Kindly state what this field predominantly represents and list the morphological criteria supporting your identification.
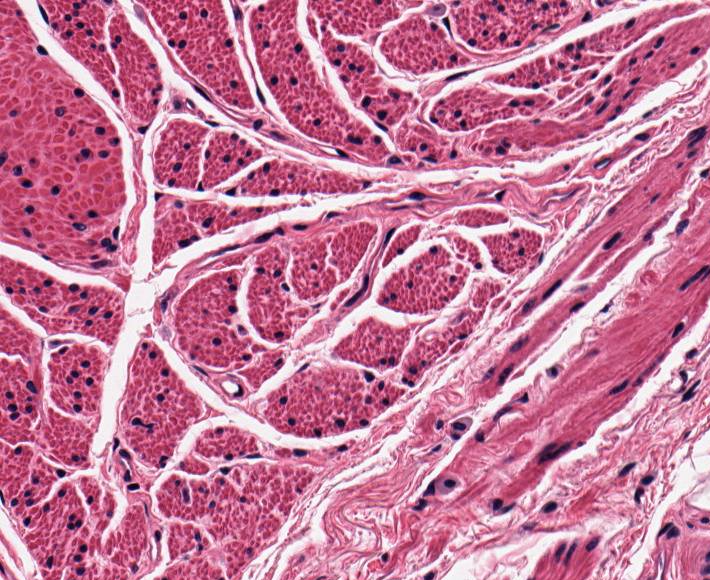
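Smooth muscle makes up most of this field. Bundles cut across fill the left and centre, and bundles cut lengthwise run diagonally through the lower right.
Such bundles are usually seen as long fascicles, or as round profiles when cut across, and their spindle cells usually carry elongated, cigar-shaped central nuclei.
In the lengthwise bundles the nuclei are elongated and cigar-shaped, parallel to the run of the cells, while in the cross-cut bundles they appear as small, round, dark dots scattered through each bundle's interior. Thin septa of pale pink, wavy connective tissue separate the bundles.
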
